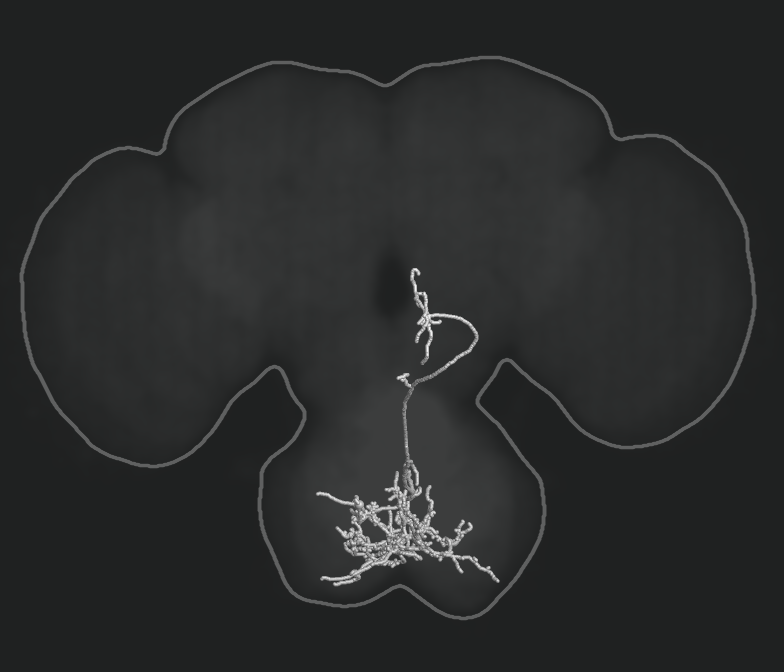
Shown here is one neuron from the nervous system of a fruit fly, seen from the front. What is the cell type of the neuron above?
AN08B053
